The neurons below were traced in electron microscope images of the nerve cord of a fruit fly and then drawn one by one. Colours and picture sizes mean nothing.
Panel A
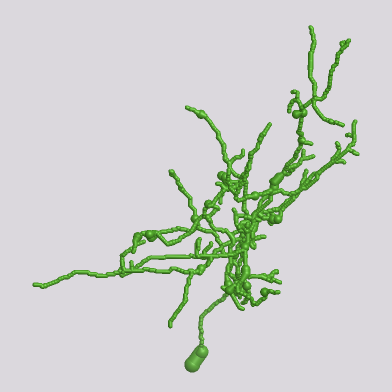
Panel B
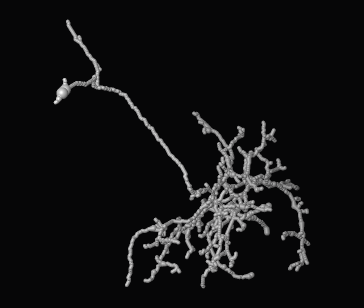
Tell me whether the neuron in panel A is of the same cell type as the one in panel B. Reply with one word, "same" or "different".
same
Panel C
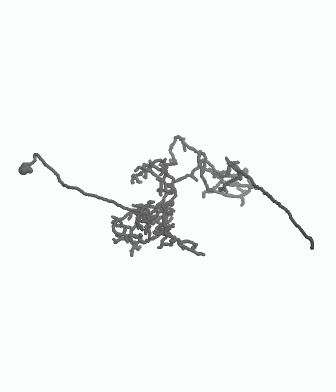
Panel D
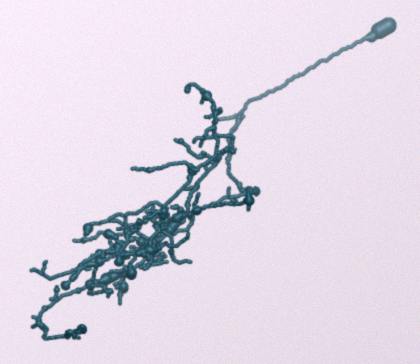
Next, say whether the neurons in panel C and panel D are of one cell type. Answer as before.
different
